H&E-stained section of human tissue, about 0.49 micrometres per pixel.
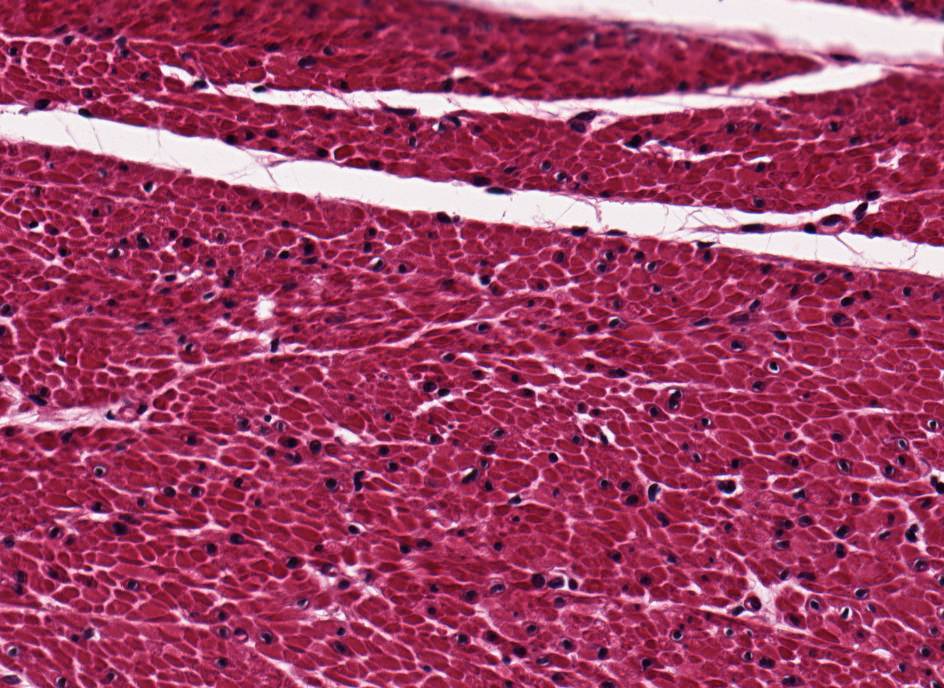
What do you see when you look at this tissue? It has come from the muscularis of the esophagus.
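Fibre cytoplasm is stained an even, deep red-pink. Small, round, dark purple nuclei are distributed singly and evenly across the field, yet most fibre profiles contain no nucleus in this plane of section. The fibres are separated only by thin, pale strands of connective tissue.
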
